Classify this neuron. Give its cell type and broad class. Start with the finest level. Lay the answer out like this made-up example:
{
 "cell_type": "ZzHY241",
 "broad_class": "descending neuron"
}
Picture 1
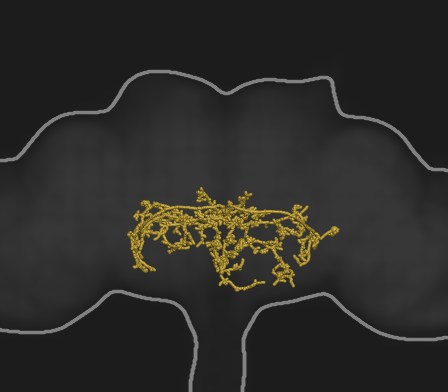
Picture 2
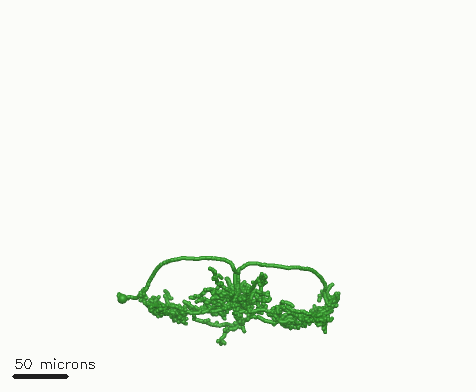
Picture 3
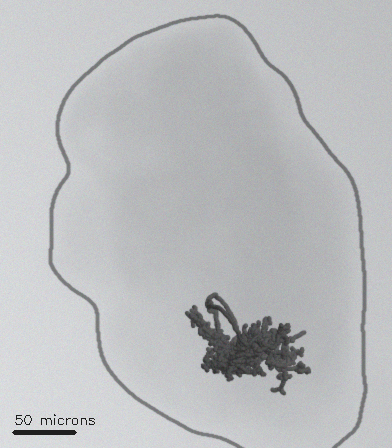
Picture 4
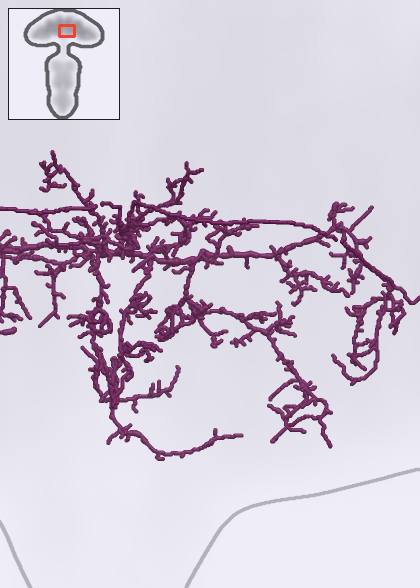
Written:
{
 "cell_type": "GNG113",
 "broad_class": "central-brain intrinsic neuron"
}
